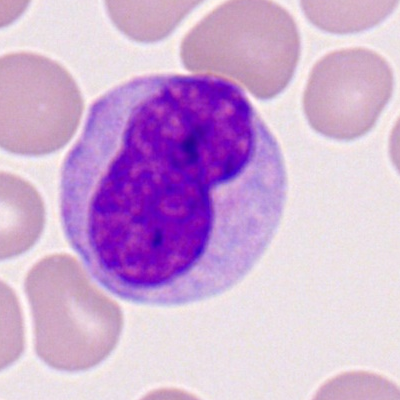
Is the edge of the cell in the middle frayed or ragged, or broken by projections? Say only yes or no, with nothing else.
No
